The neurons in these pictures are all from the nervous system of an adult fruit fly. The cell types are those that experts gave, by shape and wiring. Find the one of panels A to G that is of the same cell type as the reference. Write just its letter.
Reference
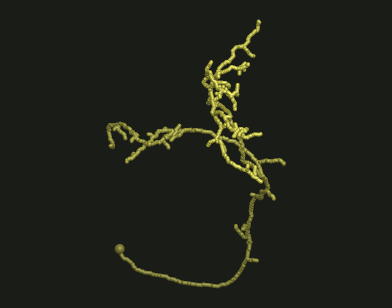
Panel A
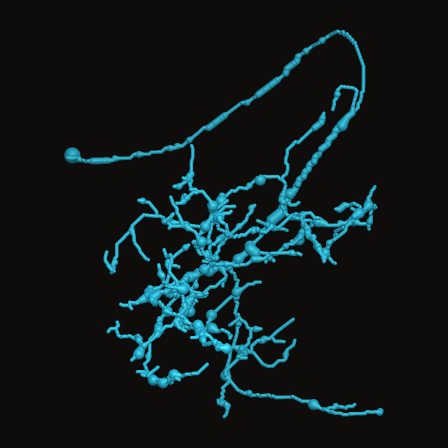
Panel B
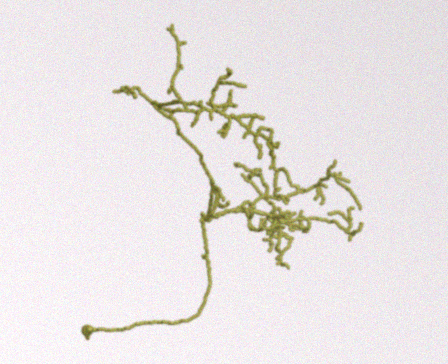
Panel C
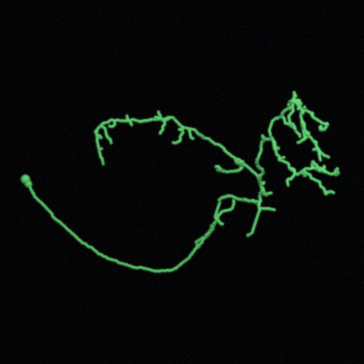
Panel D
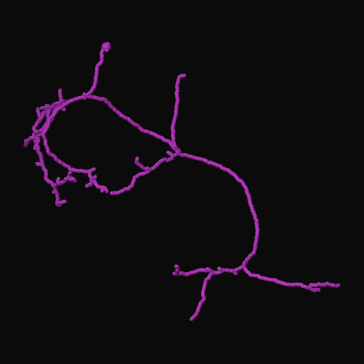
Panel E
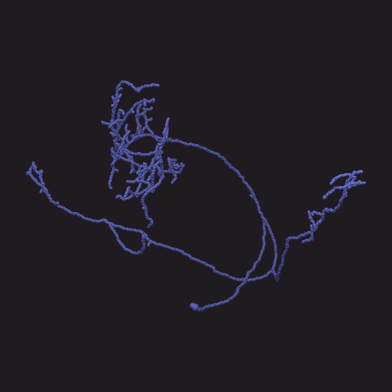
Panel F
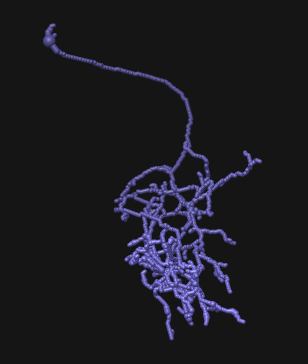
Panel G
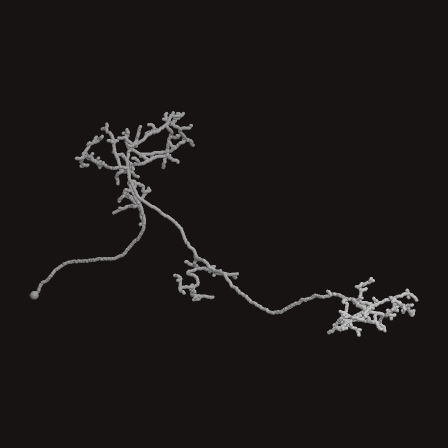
C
